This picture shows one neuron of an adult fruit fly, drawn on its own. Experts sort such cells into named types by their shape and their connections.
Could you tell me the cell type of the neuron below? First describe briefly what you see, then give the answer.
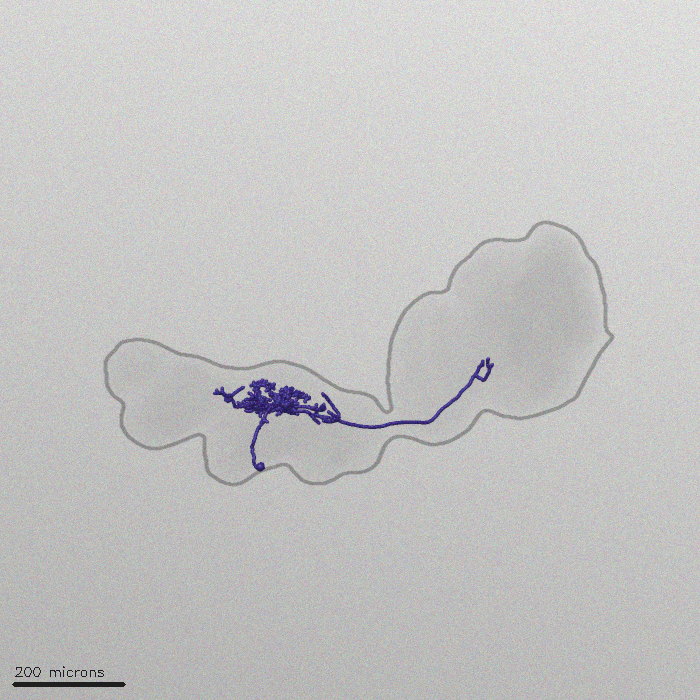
By the scale bar it is about 500 microns wide in this view. As drawn here it is more than twice as wide as it is tall. Its broad class is ascending neuron. Its cell type is AN06B042.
